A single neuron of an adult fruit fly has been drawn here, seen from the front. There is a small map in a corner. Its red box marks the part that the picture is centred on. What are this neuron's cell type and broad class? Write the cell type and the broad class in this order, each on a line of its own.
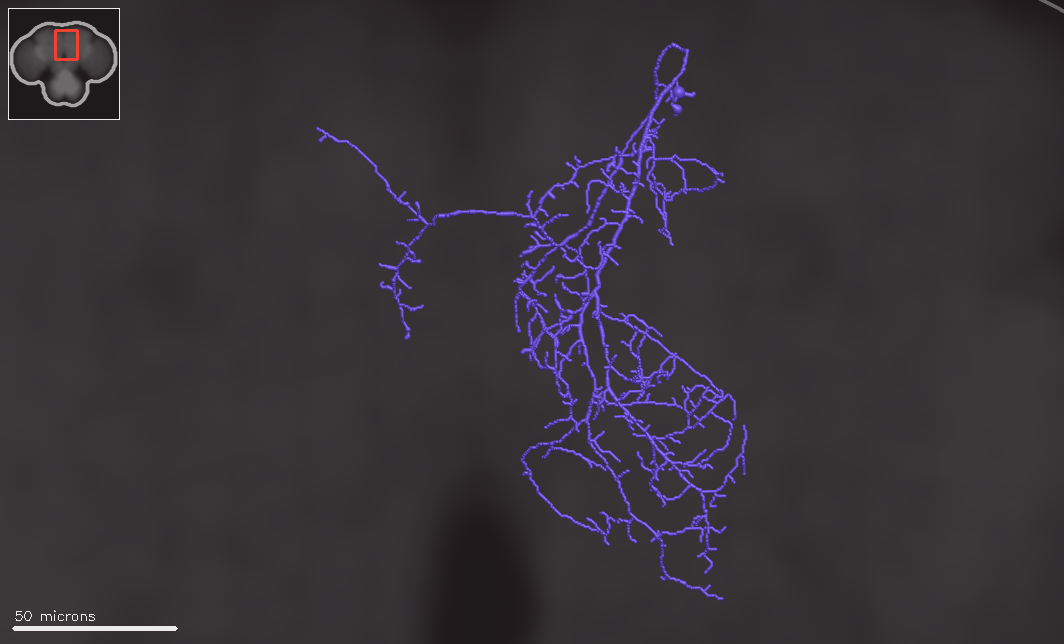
IB048
central-brain intrinsic neuron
